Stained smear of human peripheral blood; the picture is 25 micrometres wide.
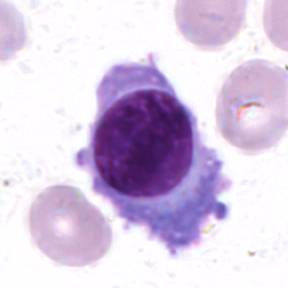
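Plasma cell in a stained peripheral blood smear. Outline of the plasma cell: irregular and ragged rather than smooth, with small rounded blebs protruding from the lower right edge of the cytoplasm. Nucleus: round, about 9 micrometres across, lying off-centre toward the upper left. Cytoplasm: widest below and to the right of the nucleus.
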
